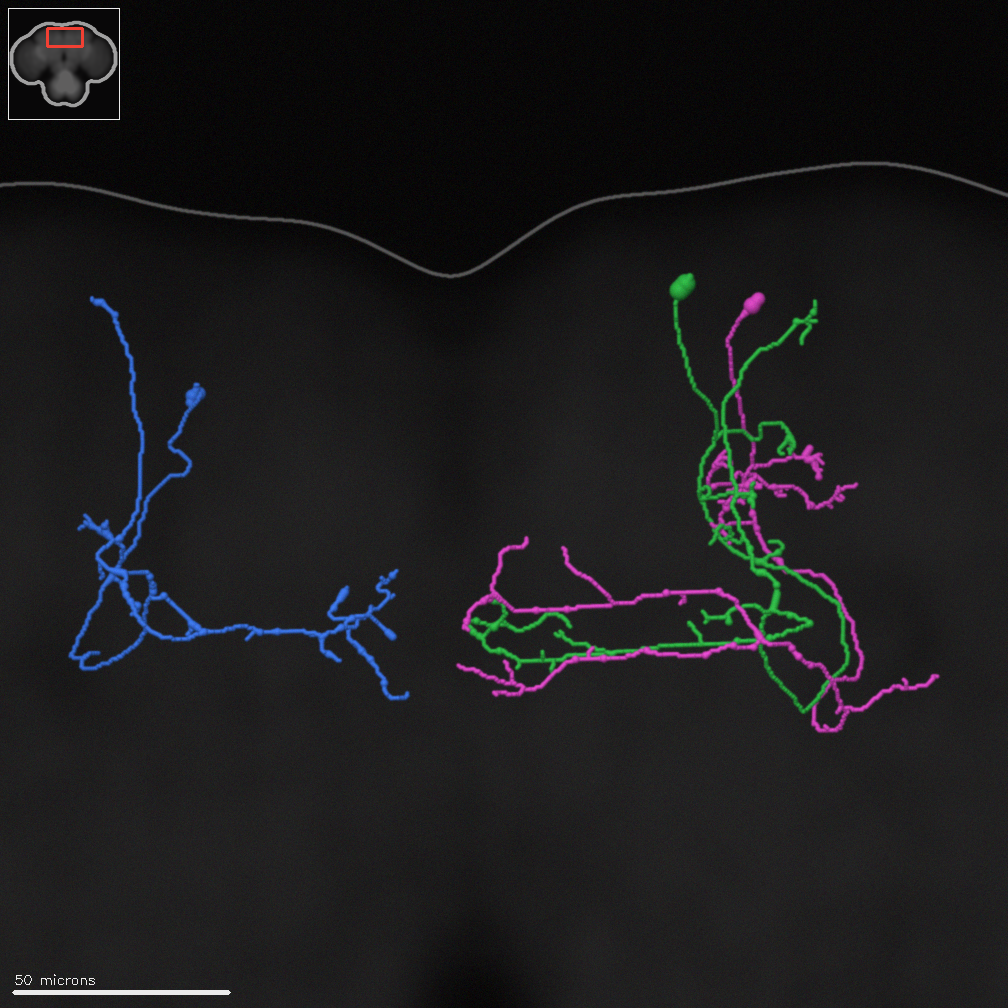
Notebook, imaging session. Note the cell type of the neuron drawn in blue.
KCa'b'-ap1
